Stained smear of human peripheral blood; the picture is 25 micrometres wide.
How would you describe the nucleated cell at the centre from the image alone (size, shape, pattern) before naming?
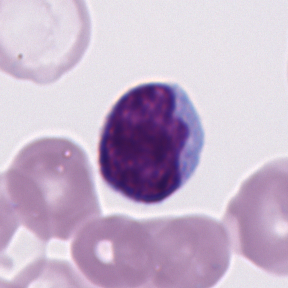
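The nucleus measures about 10 by 8 micrometres and fills about 80% of the cell's area. The outline of the cell is smooth and oval. Its chromatin is dark purple and coarsely clumped. A thin pale blue crescent of cytoplasm runs along the right side of the nucleus, and no granules are seen in it. This is a typical lymphocyte.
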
